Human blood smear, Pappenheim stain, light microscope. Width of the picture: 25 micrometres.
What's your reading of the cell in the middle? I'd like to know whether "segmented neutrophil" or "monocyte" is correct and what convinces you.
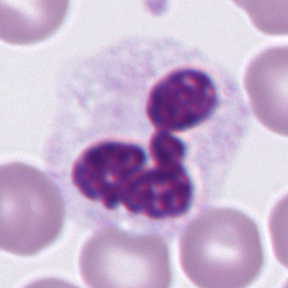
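The answer is segmented neutrophil. The nucleus is lobed, its topmost lobe lying to the right of the cell's centre.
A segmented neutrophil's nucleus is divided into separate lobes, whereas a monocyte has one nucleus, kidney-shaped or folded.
The cytoplasm is plentiful and very pale, almost colourless, not grey-blue.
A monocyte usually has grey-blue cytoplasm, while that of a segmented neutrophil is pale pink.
The chromatin is dense, clumped and deep purple, and the cytoplasm holds fine, faint lilac-pink granules.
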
